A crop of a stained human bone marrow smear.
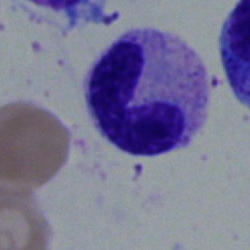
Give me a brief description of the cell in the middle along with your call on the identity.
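Nice smooth, round outline on this one. The nucleus is deeply indented and curves like a horseshoe, lying along the left and lower sides of the cell. No vacuoles in the cytoplasm, either. So that's a band neutrophil.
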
